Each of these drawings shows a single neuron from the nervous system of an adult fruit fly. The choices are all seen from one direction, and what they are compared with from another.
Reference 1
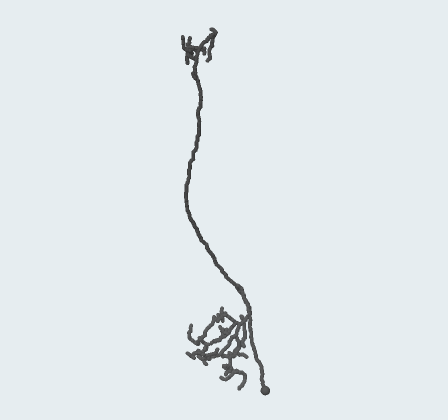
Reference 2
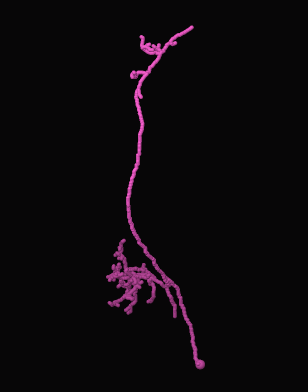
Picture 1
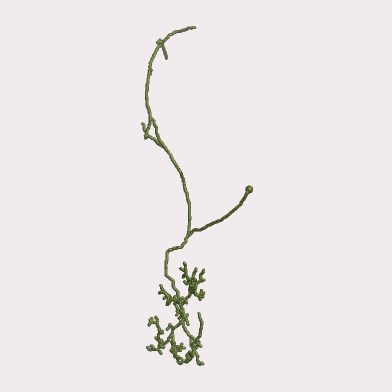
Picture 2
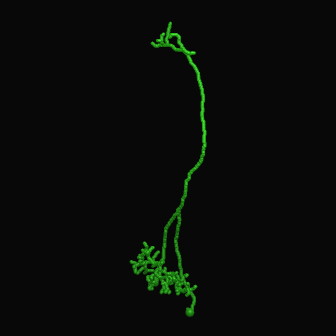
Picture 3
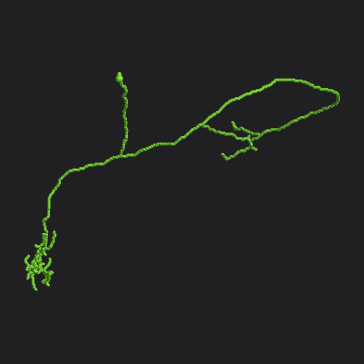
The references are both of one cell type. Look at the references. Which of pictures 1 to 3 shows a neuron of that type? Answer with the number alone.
2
